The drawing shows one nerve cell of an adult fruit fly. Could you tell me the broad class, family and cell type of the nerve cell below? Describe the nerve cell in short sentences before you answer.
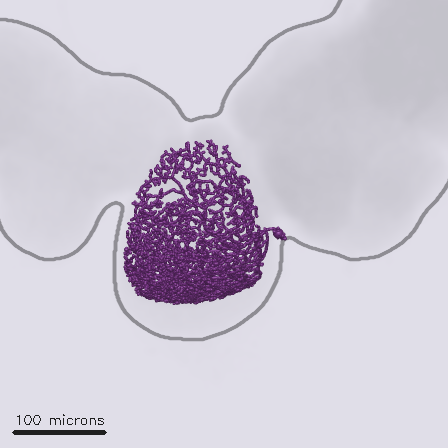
By the scale bar it is about 180 microns tall in this view. As drawn here it is about as wide as it is tall. It is an optic-lobe intrinsic neuron. Its family is Cm. It is of cell type Cm31a.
